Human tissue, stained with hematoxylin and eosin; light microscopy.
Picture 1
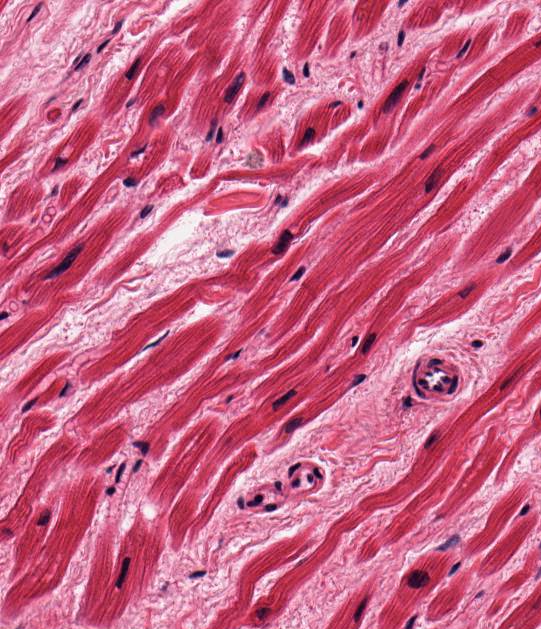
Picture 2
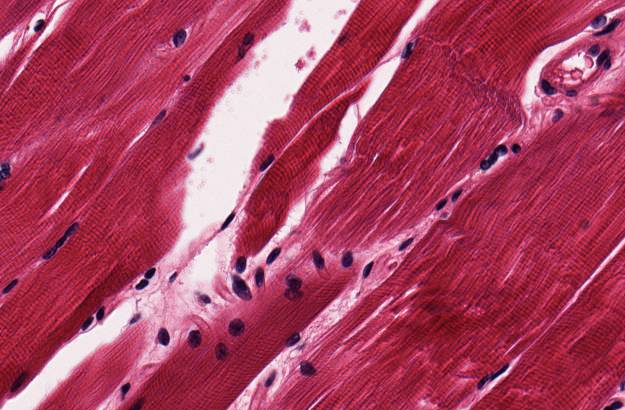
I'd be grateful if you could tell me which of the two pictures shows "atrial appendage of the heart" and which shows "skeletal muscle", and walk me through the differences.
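Atrial appendage of the heart in picture 1, skeletal muscle in picture 2. Picture 1: fibres cut lengthwise, parallel across the whole field from lower left to upper right. Fibres branch and join neighbours.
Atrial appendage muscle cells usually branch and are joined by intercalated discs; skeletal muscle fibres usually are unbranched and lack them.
Pale pink, loosely arranged wavy connective tissue divides the fibres into groups, with two small vessels in cross-section in the lower right. Picture 2: fine transverse cross-striations along the fibres, cytoplasm deep red-pink. Many small dark oval nuclei in the thin pale connective tissue between fibres. Small vessel with a pale lumen in the upper right corner.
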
